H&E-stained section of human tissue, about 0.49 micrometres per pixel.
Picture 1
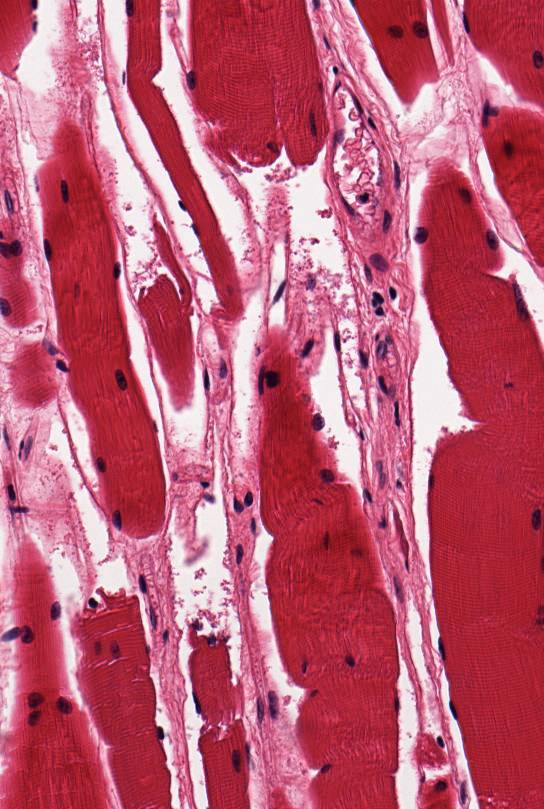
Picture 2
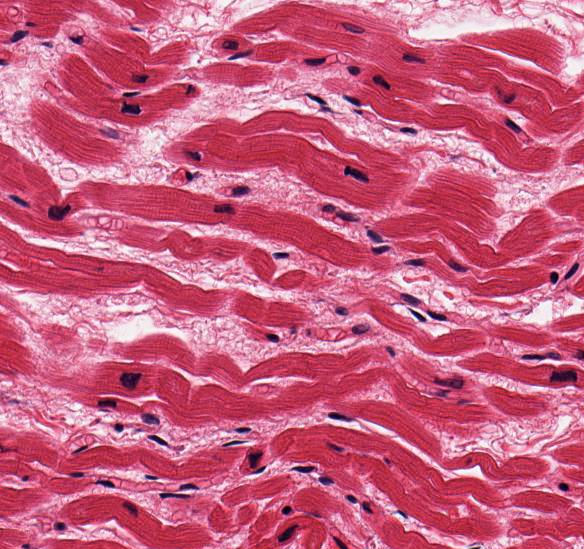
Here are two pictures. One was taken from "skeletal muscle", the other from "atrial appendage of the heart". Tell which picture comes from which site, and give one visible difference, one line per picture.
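The field in picture 1 comes from the skeletal muscle. The fibre nuclei are small, dark and oval and lie at the edges of the fibres.
The field in picture 2 comes from the atrial appendage of the heart. The muscle fibre nuclei lie in the middle of the fibres rather than at their edges.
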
